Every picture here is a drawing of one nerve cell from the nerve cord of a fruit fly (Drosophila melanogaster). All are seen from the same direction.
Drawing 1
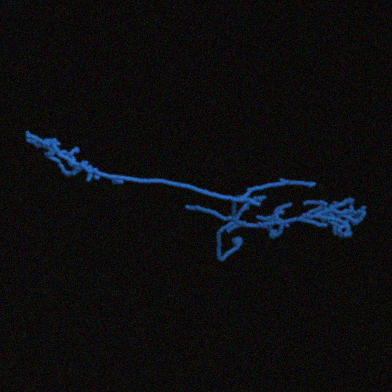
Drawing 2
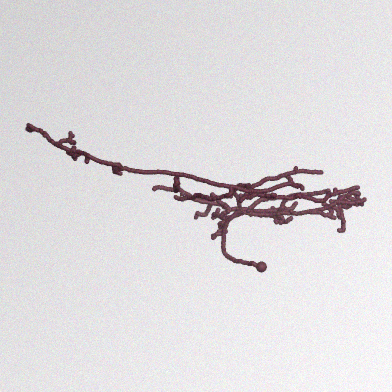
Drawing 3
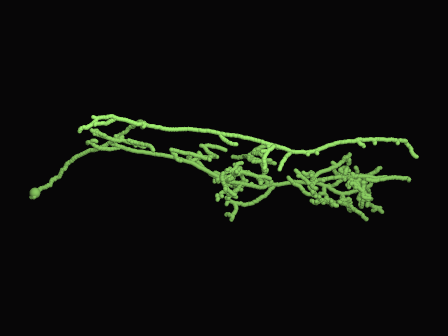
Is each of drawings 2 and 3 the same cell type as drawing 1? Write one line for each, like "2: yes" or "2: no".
2: yes
3: no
